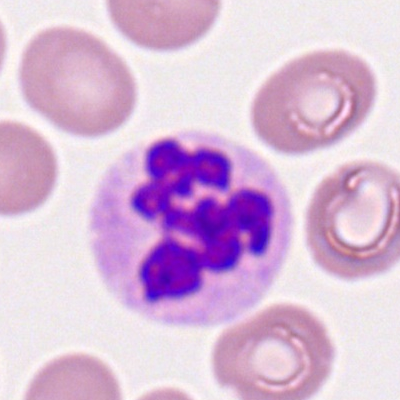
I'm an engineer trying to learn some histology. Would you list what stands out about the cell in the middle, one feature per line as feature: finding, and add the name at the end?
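Nuclear lobes: many and separate, at least five.
Chromatin: dense, dark purple.
Cytoplasm: plentiful, pale pinkish-lilac.
Granules: fine and faint, within the cytoplasm.
Cell type: segmented neutrophil.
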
